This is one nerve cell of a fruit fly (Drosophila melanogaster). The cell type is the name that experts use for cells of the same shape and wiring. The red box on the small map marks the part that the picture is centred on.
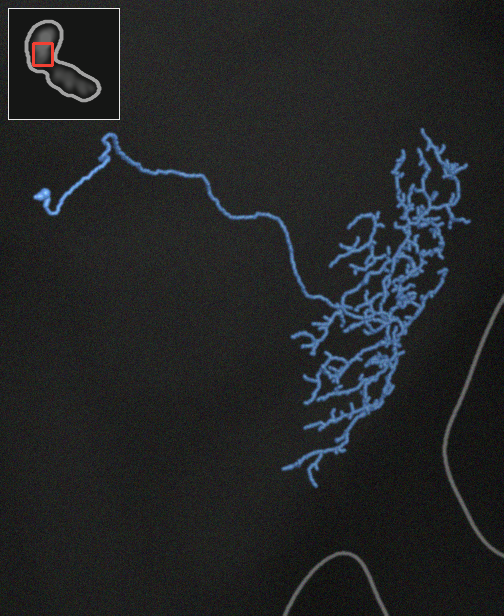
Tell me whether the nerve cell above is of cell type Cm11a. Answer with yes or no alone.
yes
